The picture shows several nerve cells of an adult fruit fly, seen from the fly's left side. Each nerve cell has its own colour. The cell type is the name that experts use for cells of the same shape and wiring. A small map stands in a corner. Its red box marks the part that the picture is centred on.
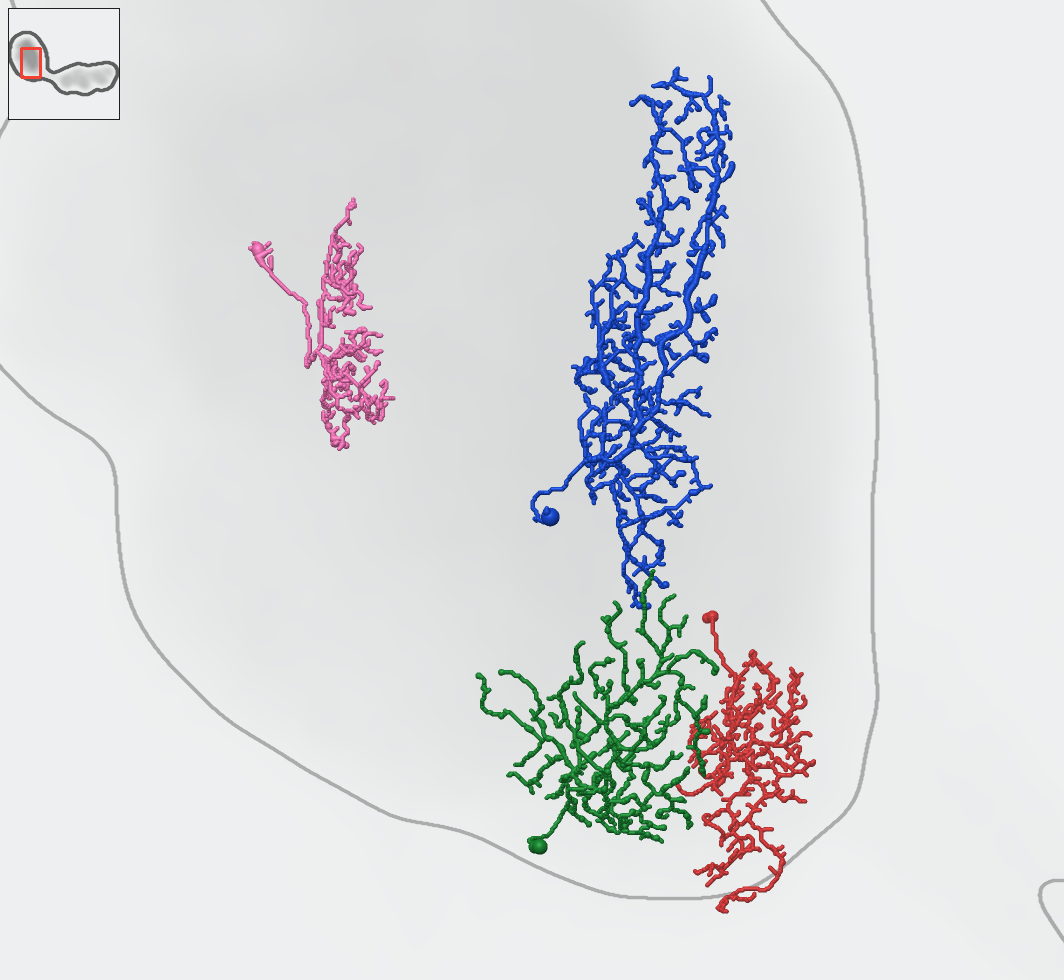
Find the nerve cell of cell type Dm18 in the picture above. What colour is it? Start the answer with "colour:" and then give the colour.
colour: green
